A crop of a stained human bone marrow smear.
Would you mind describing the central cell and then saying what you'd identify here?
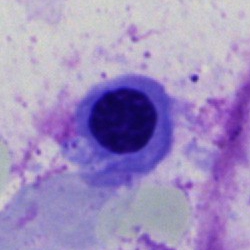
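No nucleoli are visible in the nucleus. A moderate rim of blue cytoplasm surrounds it and is widest below the nucleus. The cell outline is roughly round. The name for this cell is erythroblast.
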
